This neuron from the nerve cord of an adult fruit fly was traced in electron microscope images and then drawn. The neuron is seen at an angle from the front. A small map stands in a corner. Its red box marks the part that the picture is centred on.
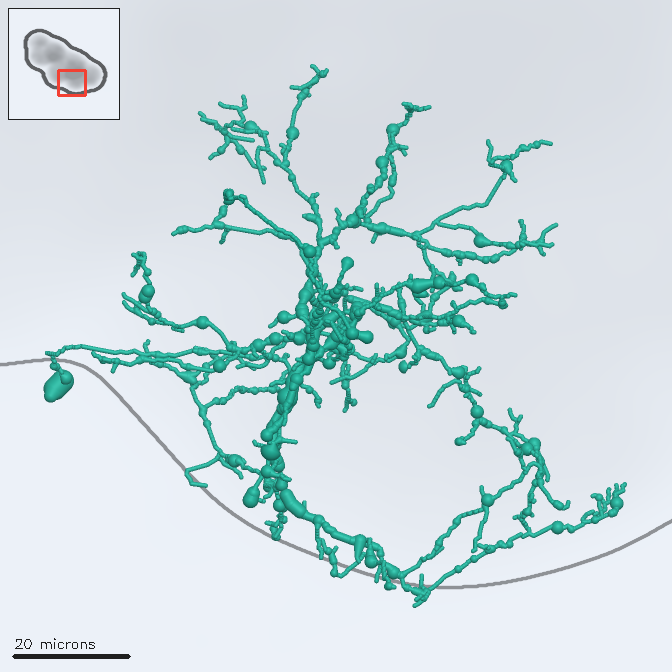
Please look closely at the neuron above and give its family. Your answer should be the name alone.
hemilineage 20A.22A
